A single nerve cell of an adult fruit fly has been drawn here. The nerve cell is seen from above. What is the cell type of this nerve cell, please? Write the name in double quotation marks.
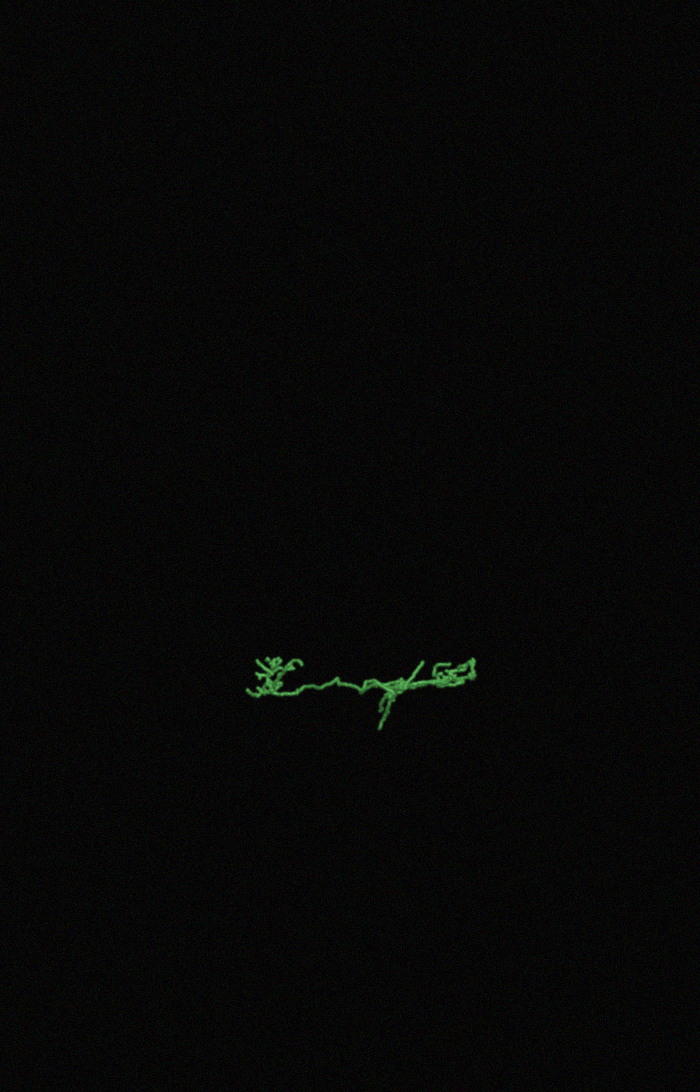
"PS341"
